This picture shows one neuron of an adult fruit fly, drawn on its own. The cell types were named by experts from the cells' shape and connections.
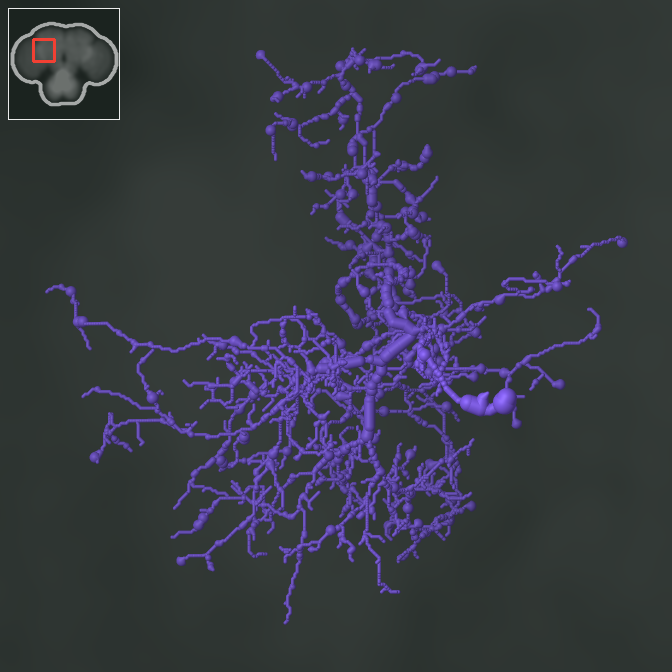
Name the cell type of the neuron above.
AVLP490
